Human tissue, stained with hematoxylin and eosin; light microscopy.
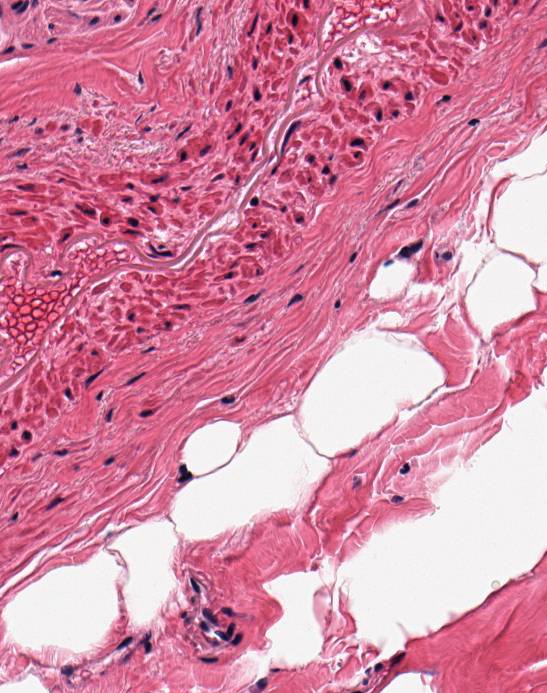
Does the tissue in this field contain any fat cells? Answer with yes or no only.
Yes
